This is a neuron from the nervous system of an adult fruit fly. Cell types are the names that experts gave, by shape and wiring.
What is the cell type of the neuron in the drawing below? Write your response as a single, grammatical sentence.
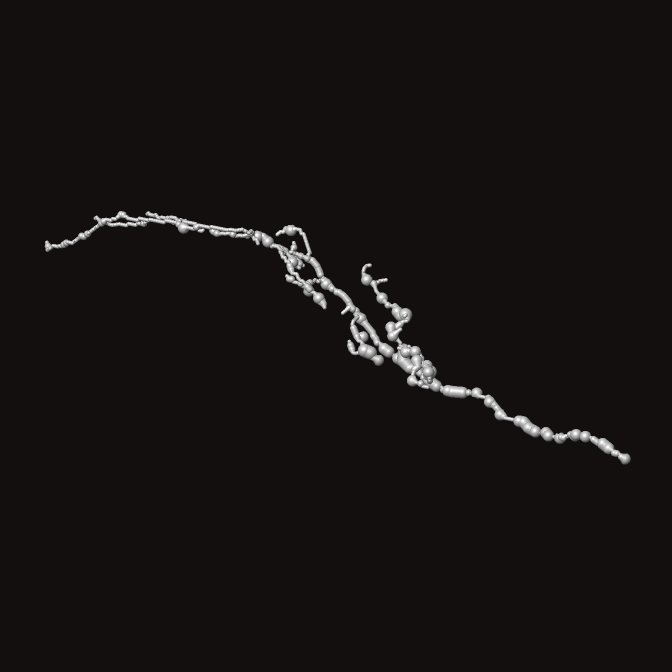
Belonging to the cell type LgLG8 is this neuron.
